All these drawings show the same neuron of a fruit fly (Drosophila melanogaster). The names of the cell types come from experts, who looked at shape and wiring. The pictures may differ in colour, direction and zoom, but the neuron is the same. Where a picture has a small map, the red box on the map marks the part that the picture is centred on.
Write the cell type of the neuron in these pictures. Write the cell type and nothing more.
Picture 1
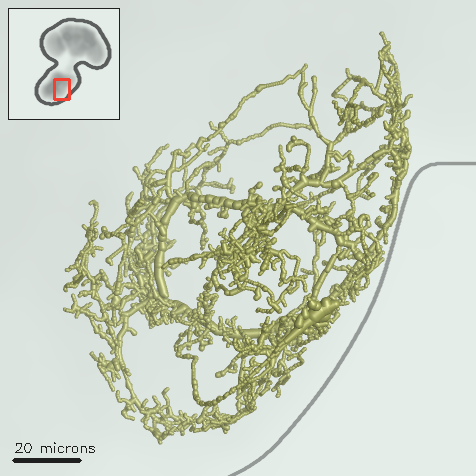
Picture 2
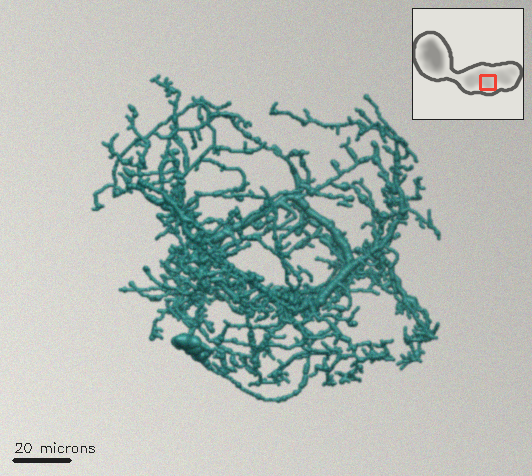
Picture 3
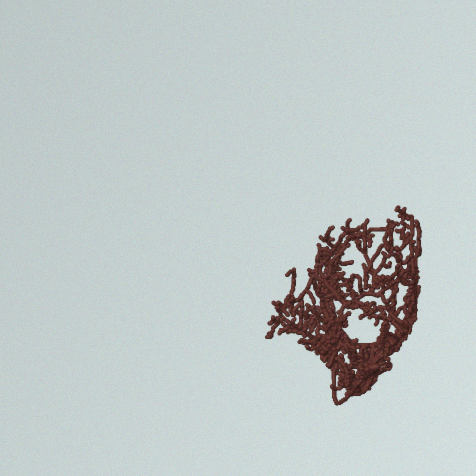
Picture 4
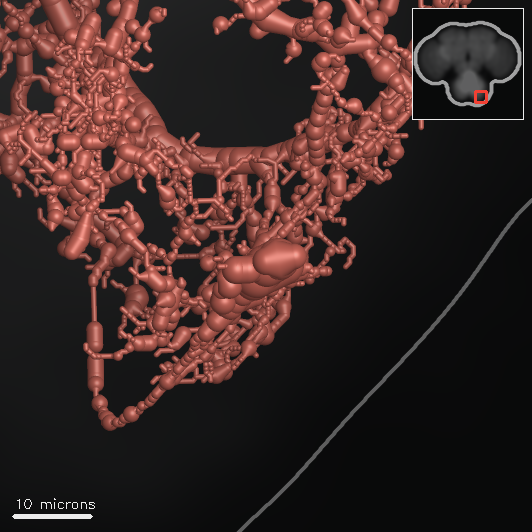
IN13A002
